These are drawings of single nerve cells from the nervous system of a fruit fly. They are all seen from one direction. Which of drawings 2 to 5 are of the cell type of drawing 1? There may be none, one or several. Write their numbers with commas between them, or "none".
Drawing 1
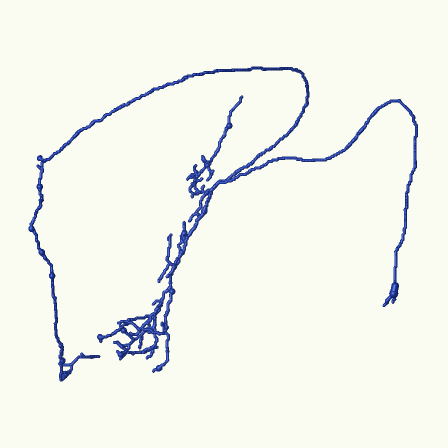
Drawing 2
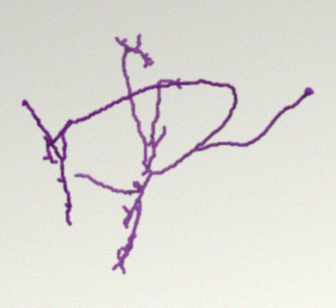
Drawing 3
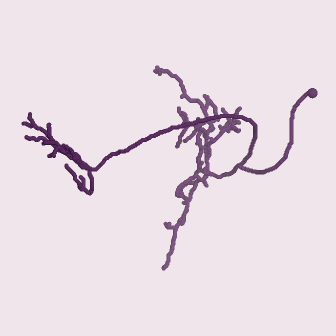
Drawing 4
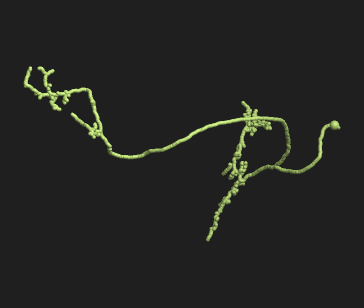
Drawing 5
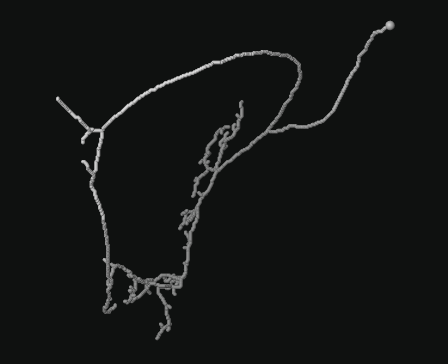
5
